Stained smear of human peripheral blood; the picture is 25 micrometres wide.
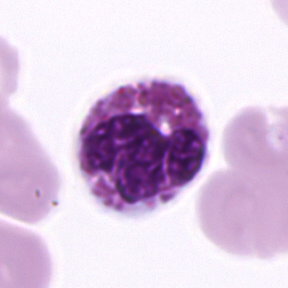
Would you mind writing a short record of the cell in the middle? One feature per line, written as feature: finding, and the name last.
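Size: about 12 micrometres across
Nucleus: two lobes, the larger on the left, the smaller on the right
Position: nucleus in the lower half, most cytoplasm above it
Chromatin: dark purple, coarsely clumped
Granules: coarse, reddish-purple, packing the cytoplasm
Name: eosinophil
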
